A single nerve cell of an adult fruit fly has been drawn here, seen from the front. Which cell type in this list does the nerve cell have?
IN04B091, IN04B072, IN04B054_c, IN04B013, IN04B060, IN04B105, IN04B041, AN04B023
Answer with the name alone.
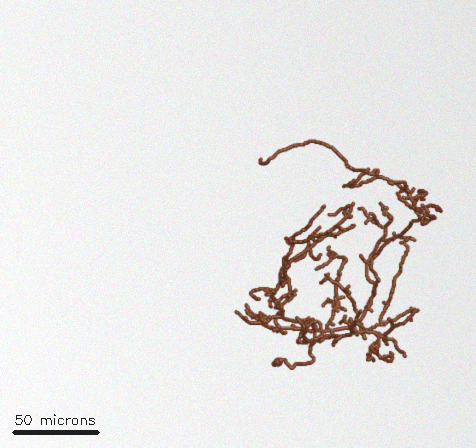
IN04B041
